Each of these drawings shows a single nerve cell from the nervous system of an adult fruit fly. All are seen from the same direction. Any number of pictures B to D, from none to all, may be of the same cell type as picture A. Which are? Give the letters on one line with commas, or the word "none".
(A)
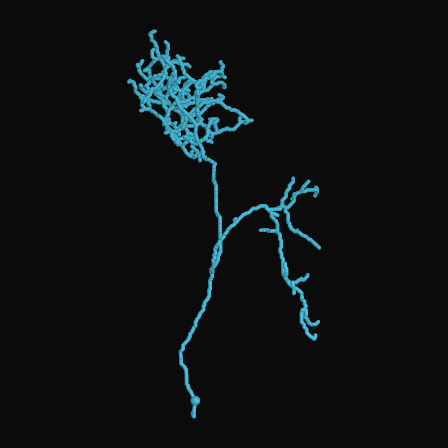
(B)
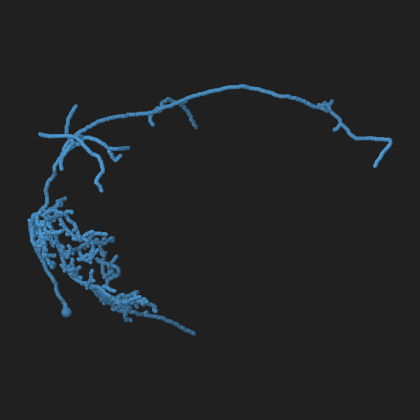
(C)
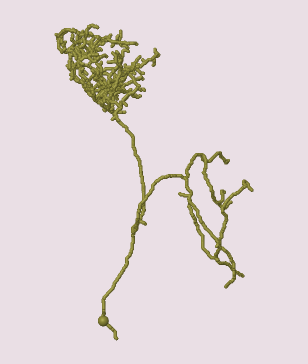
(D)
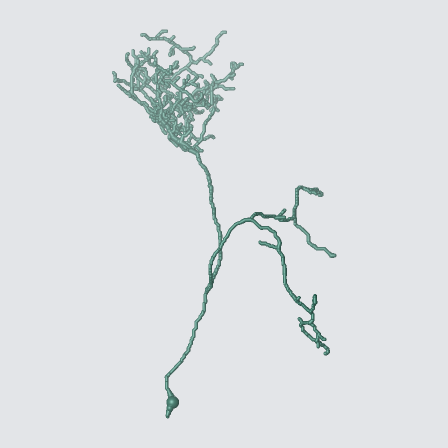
C, D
